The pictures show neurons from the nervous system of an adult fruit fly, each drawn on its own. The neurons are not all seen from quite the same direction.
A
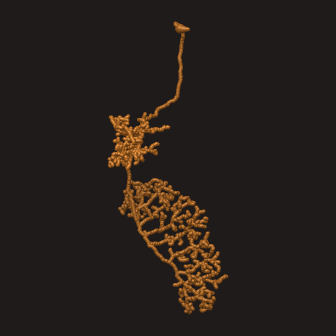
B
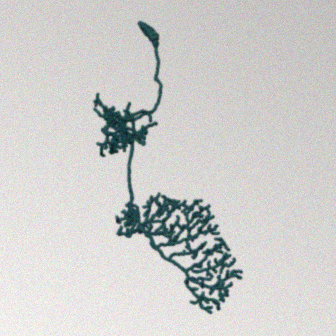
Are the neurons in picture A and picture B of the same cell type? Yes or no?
yes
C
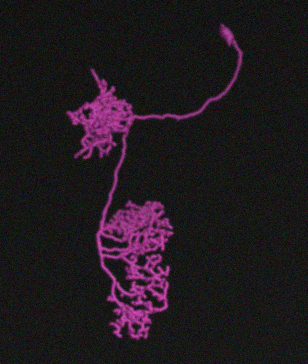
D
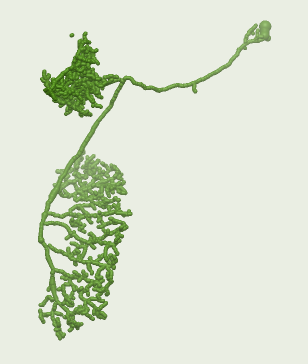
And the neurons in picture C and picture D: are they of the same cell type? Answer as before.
yes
